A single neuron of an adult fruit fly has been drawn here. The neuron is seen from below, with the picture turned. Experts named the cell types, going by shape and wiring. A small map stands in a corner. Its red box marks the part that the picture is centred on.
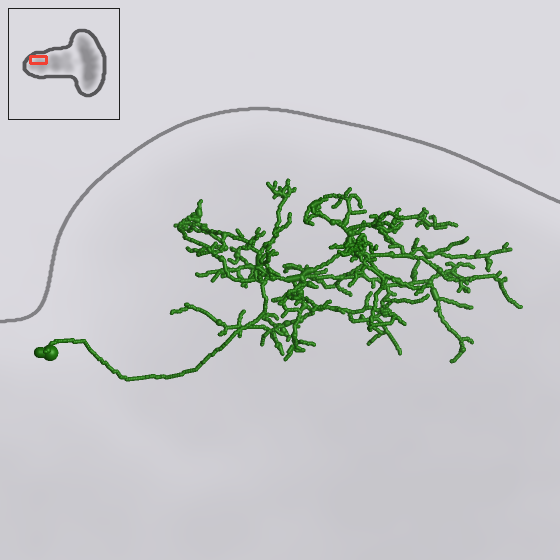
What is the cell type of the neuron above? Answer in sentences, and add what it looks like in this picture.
Its cell type is IN20A.22A044. This is a nerve-cord intrinsic neuron. The picture shows dozens of branch ends. In this view it is wider than it is tall.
